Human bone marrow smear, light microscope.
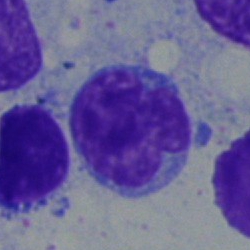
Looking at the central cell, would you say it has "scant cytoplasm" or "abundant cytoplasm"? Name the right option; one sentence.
A narrow rim is all the cytoplasm this cell has.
